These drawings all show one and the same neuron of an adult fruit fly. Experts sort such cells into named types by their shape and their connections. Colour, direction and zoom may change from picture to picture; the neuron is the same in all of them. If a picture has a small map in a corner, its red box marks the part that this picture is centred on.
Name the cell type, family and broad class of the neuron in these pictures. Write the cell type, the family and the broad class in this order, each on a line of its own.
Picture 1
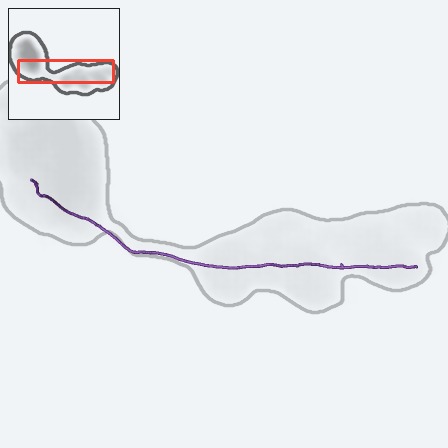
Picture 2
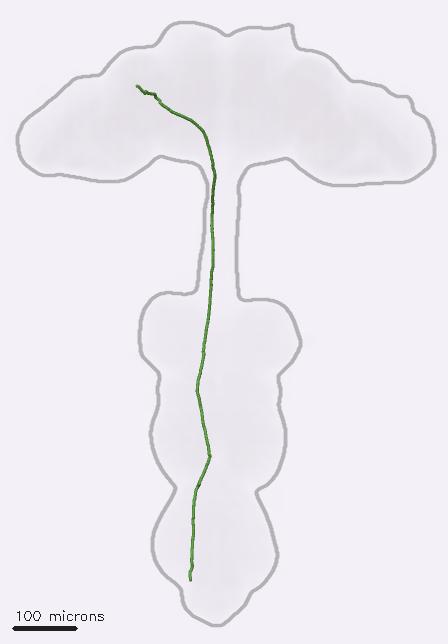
SApp23
class mechanosensory proprioceptive
sensory neuron ascending to the brain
